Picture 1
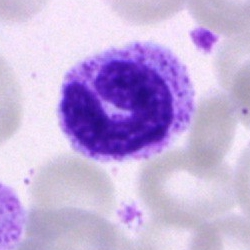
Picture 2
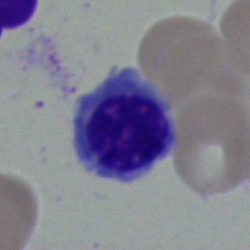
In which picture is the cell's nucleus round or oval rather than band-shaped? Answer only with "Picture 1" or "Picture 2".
Picture 2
